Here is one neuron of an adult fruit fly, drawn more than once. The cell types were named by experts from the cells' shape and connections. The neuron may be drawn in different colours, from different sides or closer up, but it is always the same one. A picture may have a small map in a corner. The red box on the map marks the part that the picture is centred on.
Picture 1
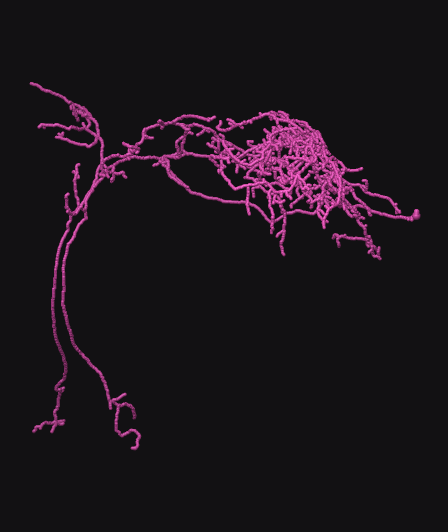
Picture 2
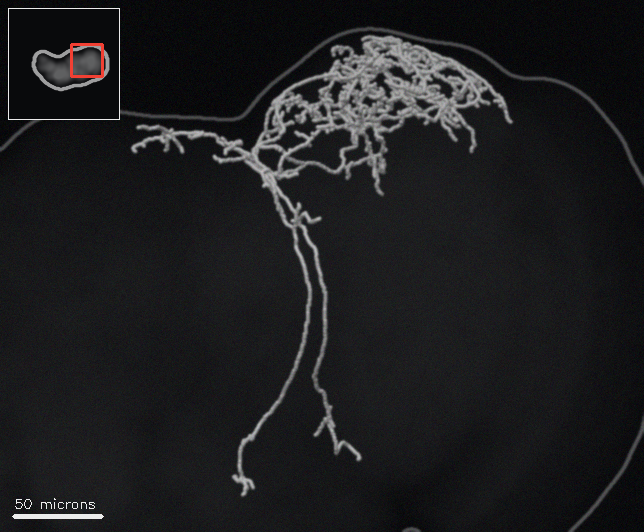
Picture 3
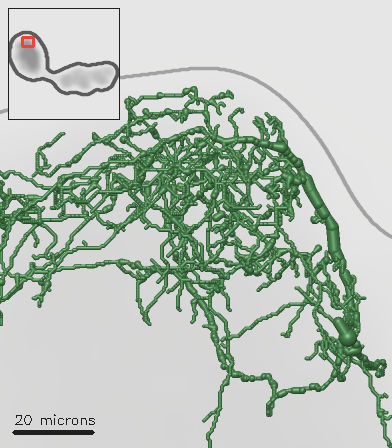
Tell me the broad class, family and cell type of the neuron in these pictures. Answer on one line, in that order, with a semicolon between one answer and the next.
central-brain intrinsic neuron; LHPV; LHPV5i1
